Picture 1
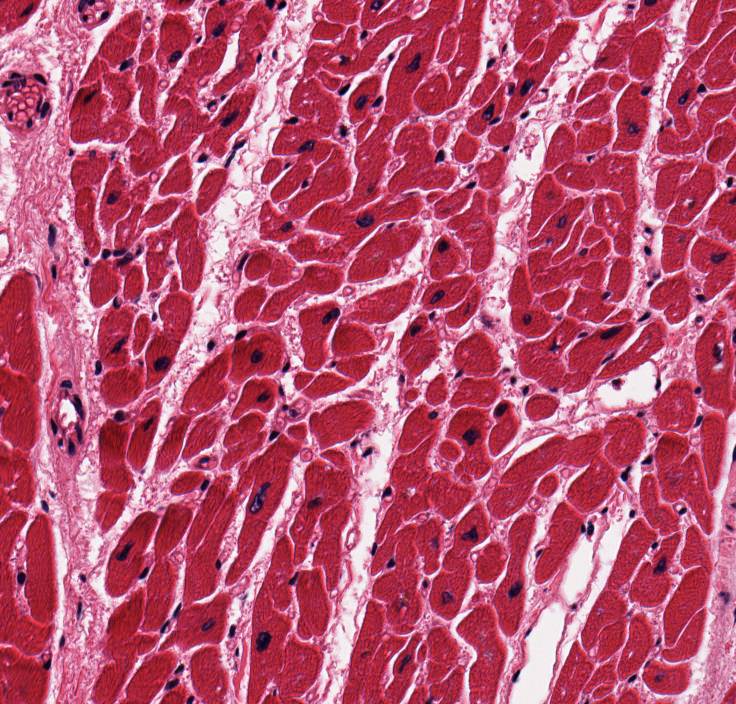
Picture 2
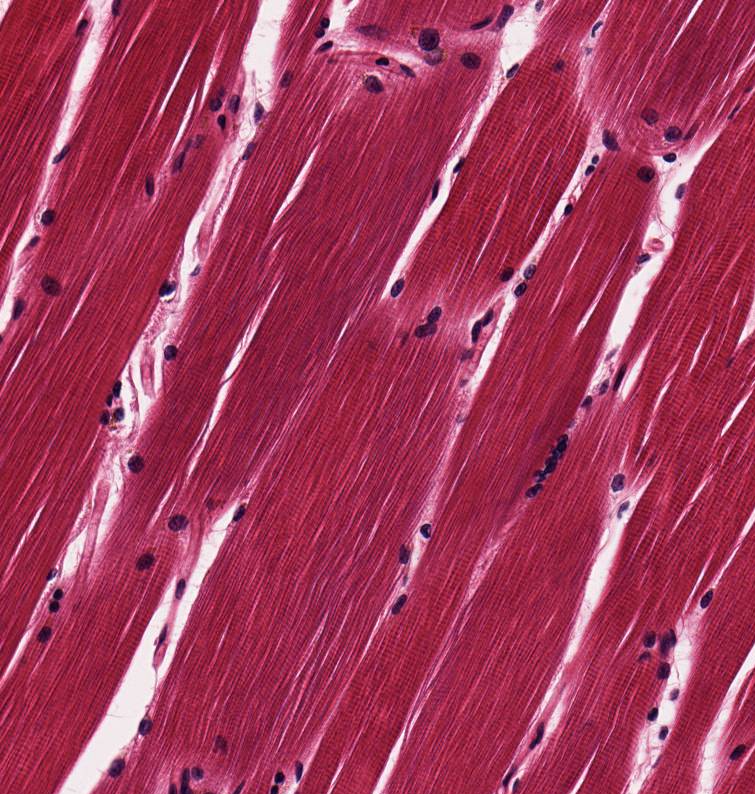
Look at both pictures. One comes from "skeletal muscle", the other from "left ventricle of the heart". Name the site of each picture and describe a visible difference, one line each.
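Picture 1 shows tissue from the left ventricle of the heart. Where a muscle fibre shows a nucleus, there is a single oval nucleus lying centrally in the fibre.
Picture 2 shows tissue from the skeletal muscle. The muscle fibre nuclei are oval and dark and lie at the edges of the fibres.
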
